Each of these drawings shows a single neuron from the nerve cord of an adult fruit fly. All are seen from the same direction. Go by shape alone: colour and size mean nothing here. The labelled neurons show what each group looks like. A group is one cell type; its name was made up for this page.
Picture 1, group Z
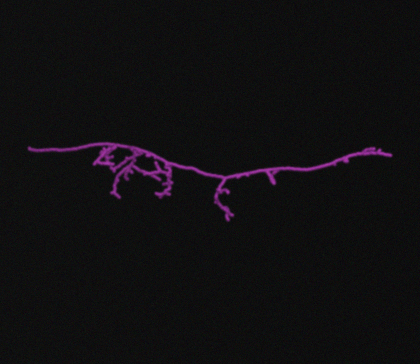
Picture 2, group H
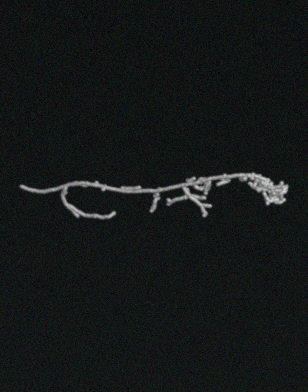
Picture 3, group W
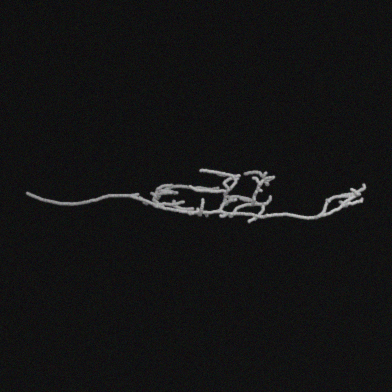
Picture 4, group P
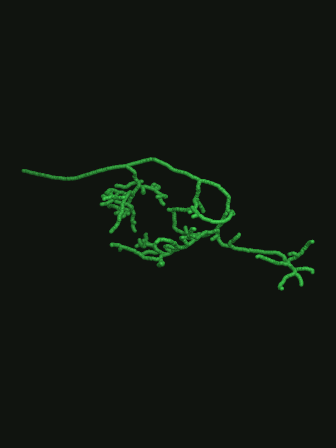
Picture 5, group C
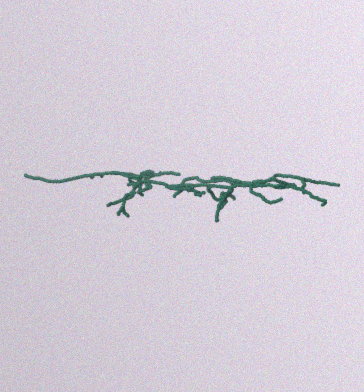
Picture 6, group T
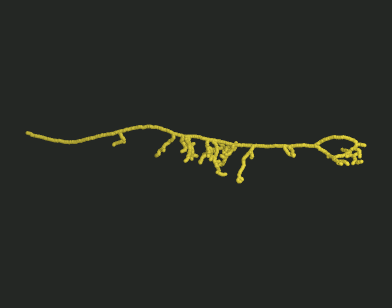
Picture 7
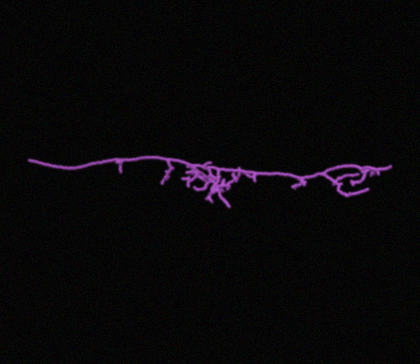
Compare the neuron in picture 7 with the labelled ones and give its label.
group T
